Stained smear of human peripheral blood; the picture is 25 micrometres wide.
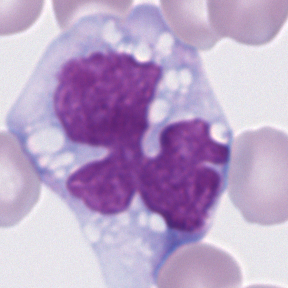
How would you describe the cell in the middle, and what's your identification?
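An irregular, angular outline, not a round one, bounds the cell. The nucleus is folded into broad lobes connected by wide bridges of nuclear material. Numerous small clear vacuoles are scattered through the cytoplasm, which shows no coarse coloured granules. Cell type: monocyte.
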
